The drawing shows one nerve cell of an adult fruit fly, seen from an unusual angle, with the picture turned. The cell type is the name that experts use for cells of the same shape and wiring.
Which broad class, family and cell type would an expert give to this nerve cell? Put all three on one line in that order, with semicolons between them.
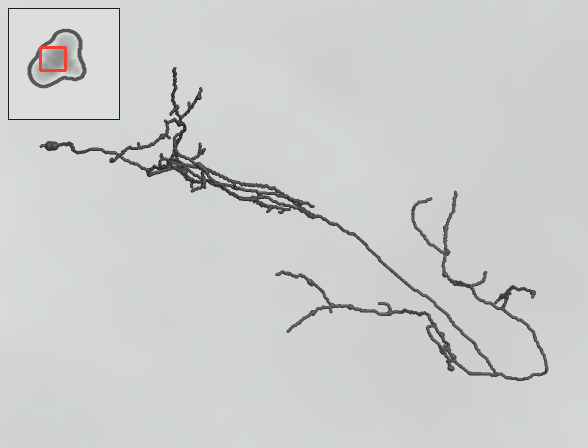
central-brain intrinsic neuron; hemilineage FLAa2; CB4081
